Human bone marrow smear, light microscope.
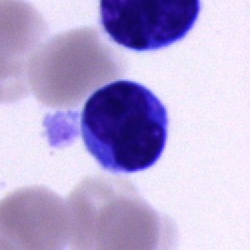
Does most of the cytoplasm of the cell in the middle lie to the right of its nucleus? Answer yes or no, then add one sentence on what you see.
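No. The cytoplasm is widest as a crescent at the lower left of the cell.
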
